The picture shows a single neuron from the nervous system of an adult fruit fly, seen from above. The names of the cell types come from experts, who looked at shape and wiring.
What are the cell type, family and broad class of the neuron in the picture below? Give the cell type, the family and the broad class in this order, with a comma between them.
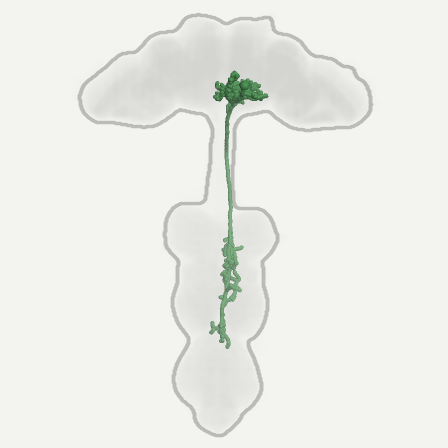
DNpe055, DNpe, descending neuron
